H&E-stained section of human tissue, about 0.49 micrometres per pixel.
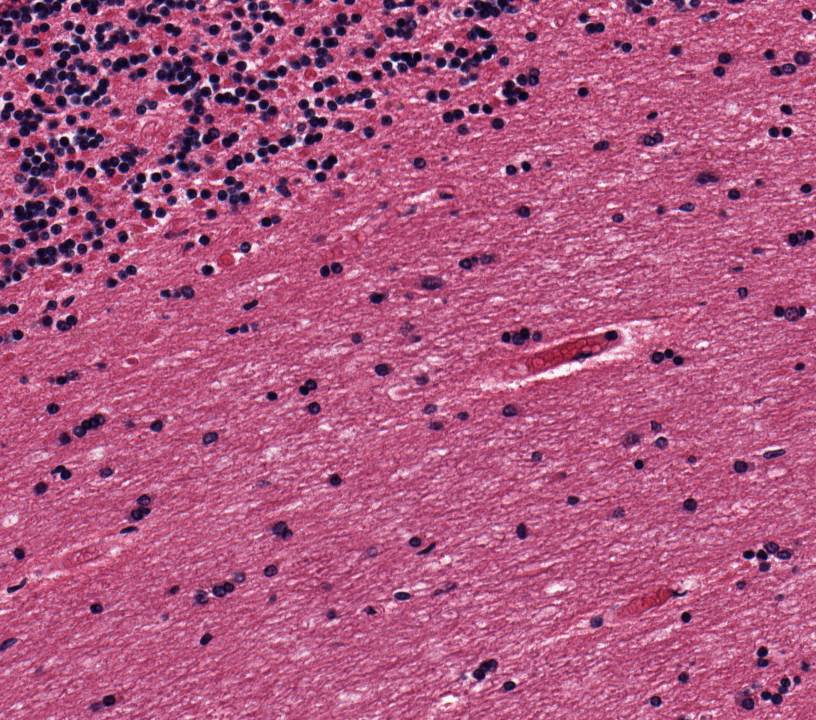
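Cerebellum. First, the dense band: closely packed small, round, dark-blue nuclei with very little visible cytoplasm. Second, pink fibrillary tissue with fine streaks running diagonally, lower left to upper right. Third, a narrow clear space separates the central vessel from the fibrous tissue. Last, a second small vessel with red blood cells lies lower right.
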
